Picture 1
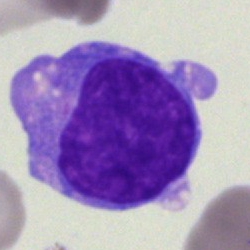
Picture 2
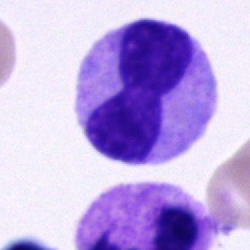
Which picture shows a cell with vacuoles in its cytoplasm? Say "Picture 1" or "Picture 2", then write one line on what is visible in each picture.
Picture 1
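What picture 1 shows: Several small clear vacuoles are present in the upper left cytoplasm.
What picture 2 shows: No vacuoles are seen in the cytoplasm.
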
